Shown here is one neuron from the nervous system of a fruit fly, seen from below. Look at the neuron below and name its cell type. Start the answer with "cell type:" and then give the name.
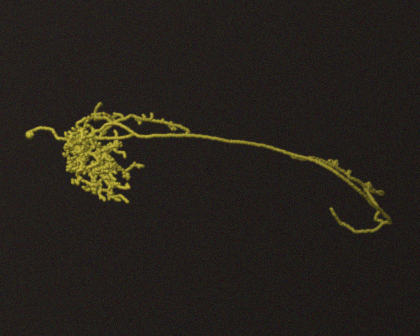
cell type: AVLP219_c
